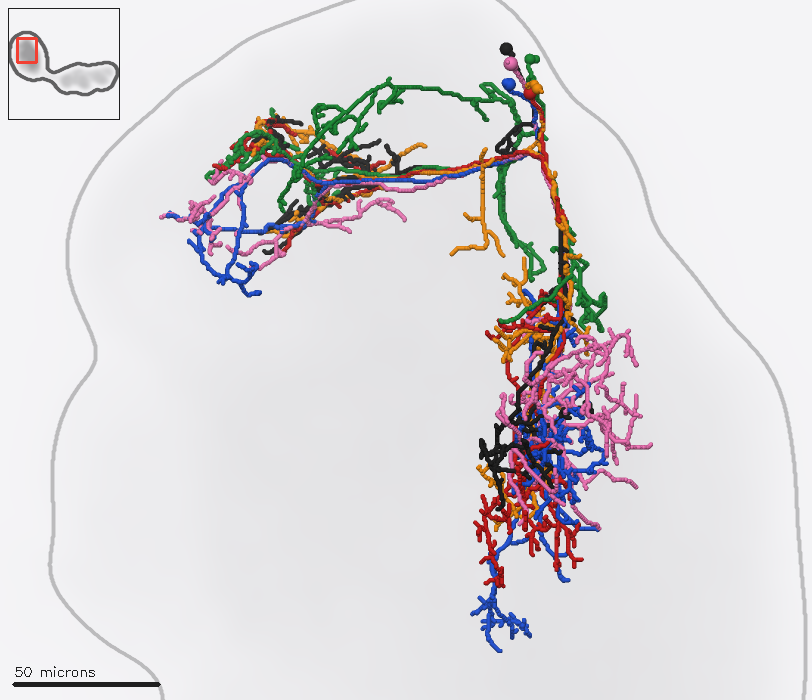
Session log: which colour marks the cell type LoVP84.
red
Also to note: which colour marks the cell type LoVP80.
black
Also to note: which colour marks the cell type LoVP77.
blue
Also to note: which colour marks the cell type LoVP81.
orange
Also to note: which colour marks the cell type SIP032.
green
